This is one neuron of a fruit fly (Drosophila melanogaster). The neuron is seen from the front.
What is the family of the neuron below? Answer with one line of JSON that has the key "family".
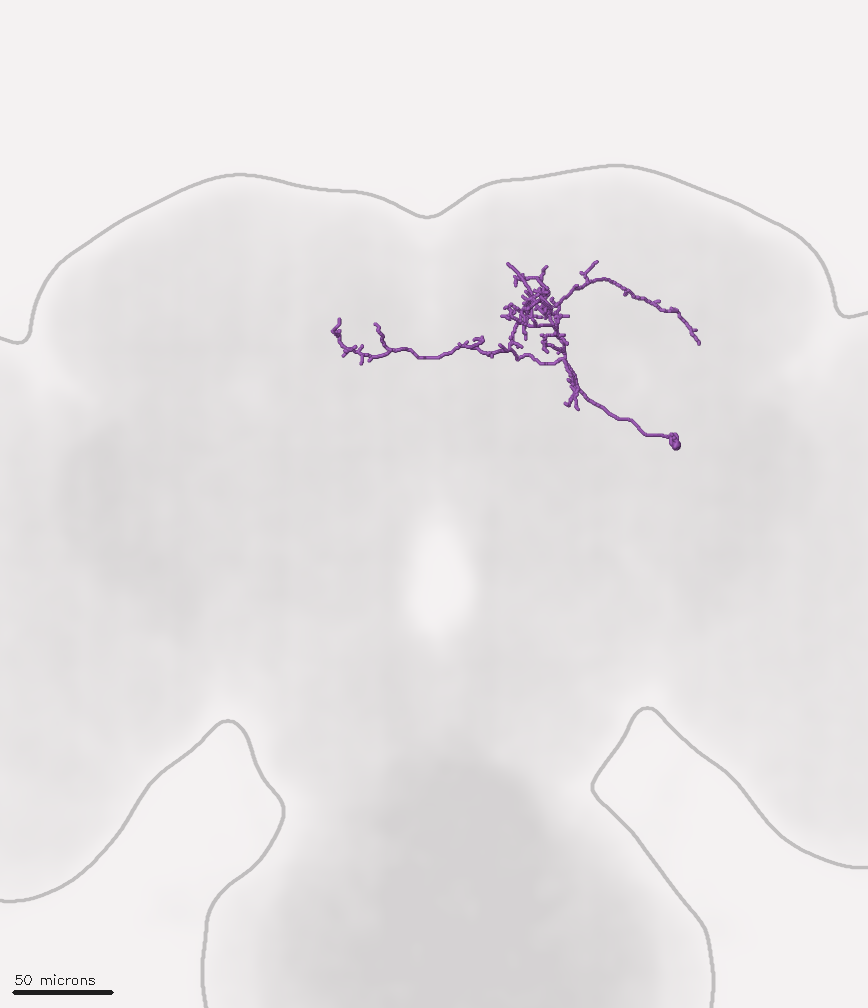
{"family": "hemilineage CREl1"}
